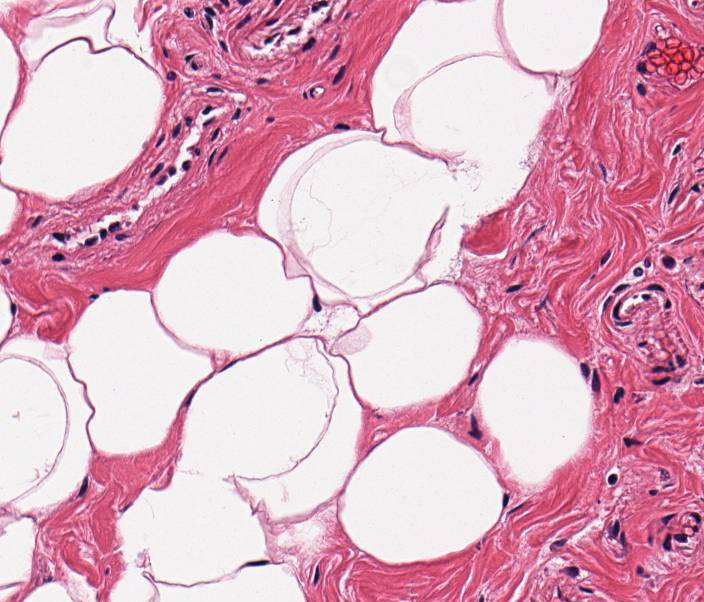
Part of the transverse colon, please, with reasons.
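Fat, I'd say: large clear fat cells fill the left and centre of the field. Each one is a single large empty vacuole, and the few adipocyte nuclei I can find are small, flattened and pressed to the cell edge.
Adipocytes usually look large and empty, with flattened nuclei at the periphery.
On the right lies dense pink collagen, and the stroma between and around the fat is wavy, strongly eosinophilic collagen with scattered spindle-shaped nuclei.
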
